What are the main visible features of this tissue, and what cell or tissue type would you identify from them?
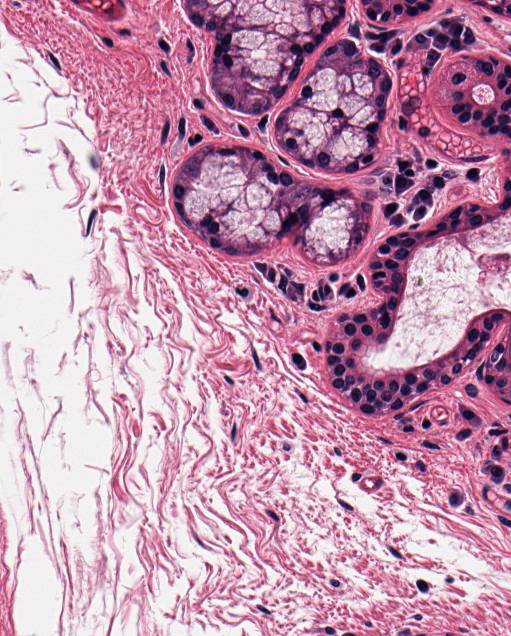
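Glandular units fill upper right; fibrous connective tissue left and lower. Upper-middle rounded acini of mucous cells, pale frothy cytoplasm. Nuclei dark, flattened against acinar base. Denser pink collagen band with elongated nuclei along outer gland border. Minor salivary gland.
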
